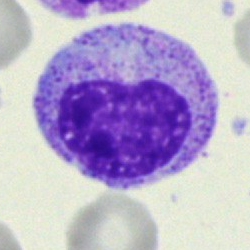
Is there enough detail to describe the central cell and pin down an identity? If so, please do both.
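First, the nucleus: it is indented along its upper side, which gives it a kidney shape. Second, its position: it lies in the lower part of the cell. Third, the cytoplasm: a pale greyish blue overall, and paler still just above the nuclear indentation. With those points checked, the cell is a myelocyte.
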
